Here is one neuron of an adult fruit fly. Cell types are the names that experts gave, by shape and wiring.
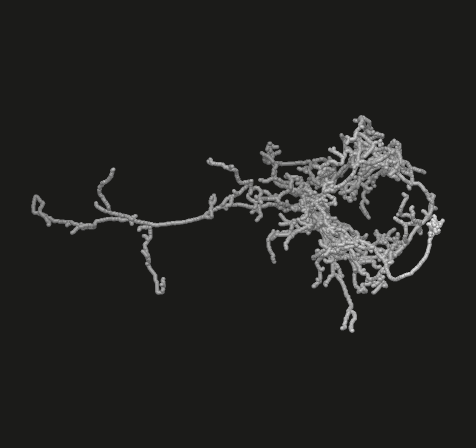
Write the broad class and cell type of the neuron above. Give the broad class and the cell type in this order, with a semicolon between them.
central-brain intrinsic neuron; SLP457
